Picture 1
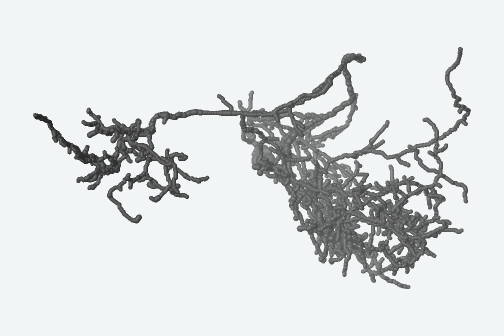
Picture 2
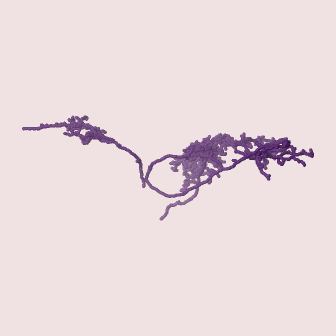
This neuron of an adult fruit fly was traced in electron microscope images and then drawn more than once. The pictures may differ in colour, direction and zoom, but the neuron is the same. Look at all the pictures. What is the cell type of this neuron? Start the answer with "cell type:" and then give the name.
cell type: SMP252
